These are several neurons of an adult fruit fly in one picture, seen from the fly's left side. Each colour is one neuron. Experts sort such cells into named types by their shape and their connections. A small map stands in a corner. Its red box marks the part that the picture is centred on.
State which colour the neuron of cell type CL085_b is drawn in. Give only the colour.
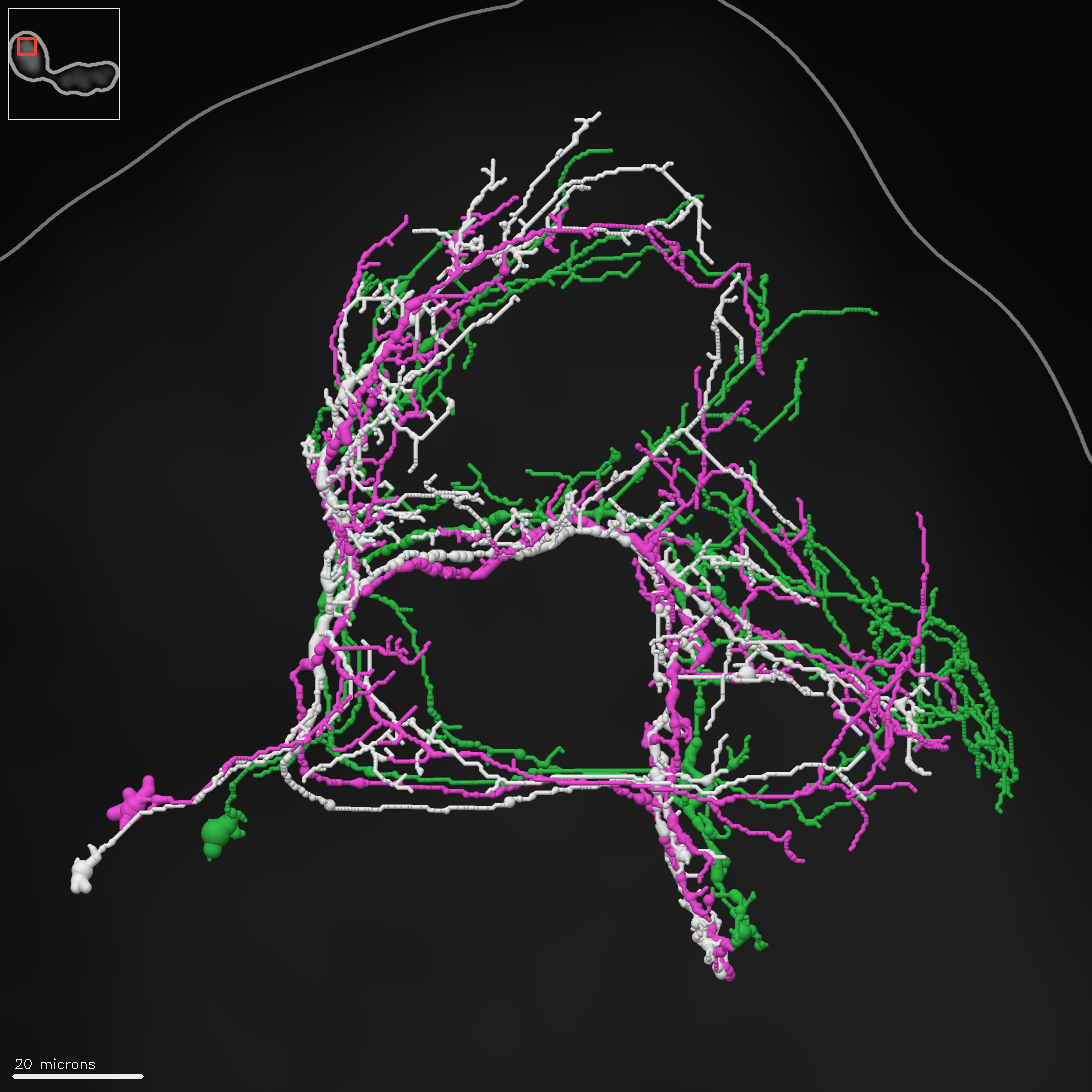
magenta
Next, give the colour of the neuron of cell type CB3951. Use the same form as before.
green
